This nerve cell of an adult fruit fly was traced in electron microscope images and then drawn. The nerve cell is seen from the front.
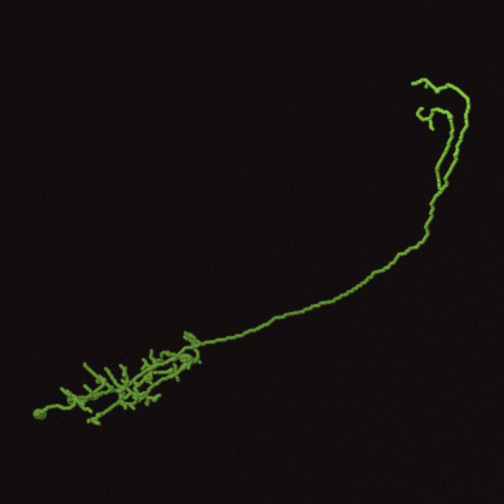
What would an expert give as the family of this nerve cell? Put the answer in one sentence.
The family is Tm.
